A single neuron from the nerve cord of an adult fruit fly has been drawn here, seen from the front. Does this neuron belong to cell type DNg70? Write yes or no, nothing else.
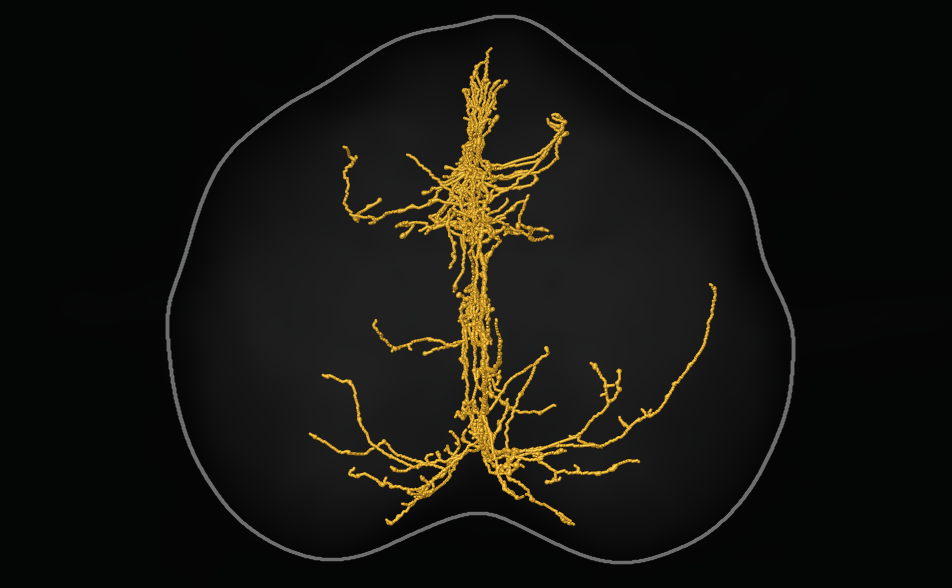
yes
